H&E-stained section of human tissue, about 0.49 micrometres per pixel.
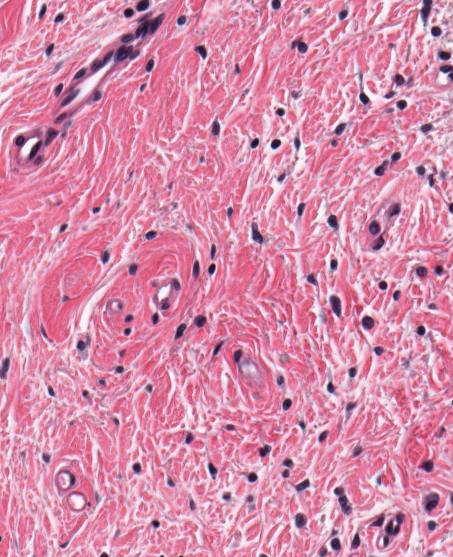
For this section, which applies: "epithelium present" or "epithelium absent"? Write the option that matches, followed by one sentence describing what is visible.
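Epithelium absent. The whole field is filled with densely packed pink fibrous tissue and contains no epithelium.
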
